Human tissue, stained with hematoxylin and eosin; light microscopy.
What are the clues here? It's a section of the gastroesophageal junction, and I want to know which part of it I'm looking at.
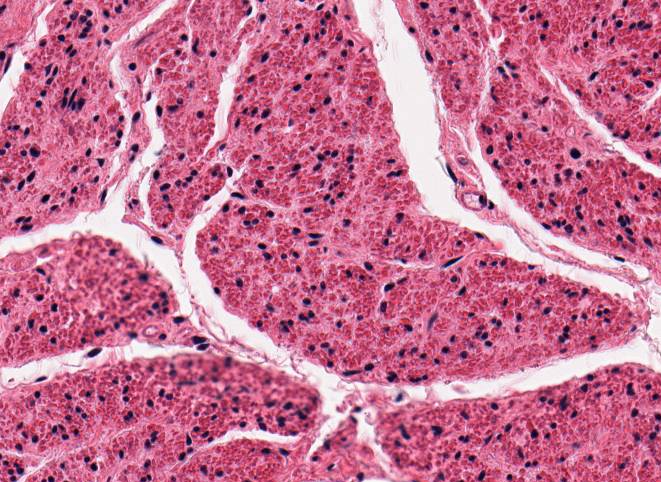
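Smooth muscle fills the whole field as large, irregularly shaped bundles divided by narrow, branching clefts. Muscle cytoplasm stains a deep eosinophilic pink-red; dark nuclei are spread fairly evenly through each bundle, though many cell profiles show no nucleus.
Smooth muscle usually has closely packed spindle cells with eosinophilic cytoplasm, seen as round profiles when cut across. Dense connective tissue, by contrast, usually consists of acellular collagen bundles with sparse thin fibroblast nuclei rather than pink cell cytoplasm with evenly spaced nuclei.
Only thin, wispy strands of pale pink connective tissue occupy the clefts.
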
